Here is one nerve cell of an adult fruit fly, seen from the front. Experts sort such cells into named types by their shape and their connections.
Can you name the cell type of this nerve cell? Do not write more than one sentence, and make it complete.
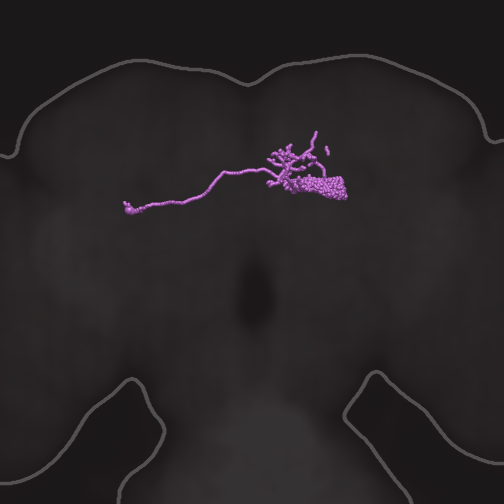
This nerve cell has been assigned cell type MBON06.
